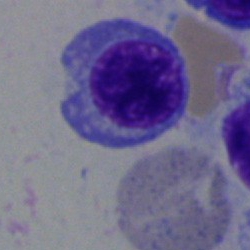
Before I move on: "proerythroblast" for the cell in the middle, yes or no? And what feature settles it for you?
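Look first at the moderate rim of blue cytoplasm surrounding the nucleus.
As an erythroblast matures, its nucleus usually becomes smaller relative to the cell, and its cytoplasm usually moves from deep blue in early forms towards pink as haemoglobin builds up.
A nucleus that leaves a moderate rim of blue cytoplasm fits erythroblast better than proerythroblast, so proerythroblast is not the right name: this cell is an erythroblast. Now notice the chromatin, dark purple and coarsely clumped, with lighter patches between the clumps. Beside the nucleus on its left, the cytoplasm turns paler. You won't find distinct granules in the cytoplasm. The outline is roughly round, with a notch cutting into its left edge, and a red blood cell touches it at the upper right.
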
